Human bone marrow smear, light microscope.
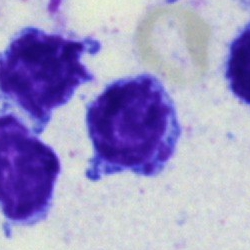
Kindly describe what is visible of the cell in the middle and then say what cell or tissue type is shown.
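Roughly round, this cell, though its edge is a little uneven and knobbly. Small blue blebs push out from the lower left margin. The chromatin in the nucleus stains dark purple and looks dense. I can't make out any granules in the cytoplasm. I'd call it a lymphocyte.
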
